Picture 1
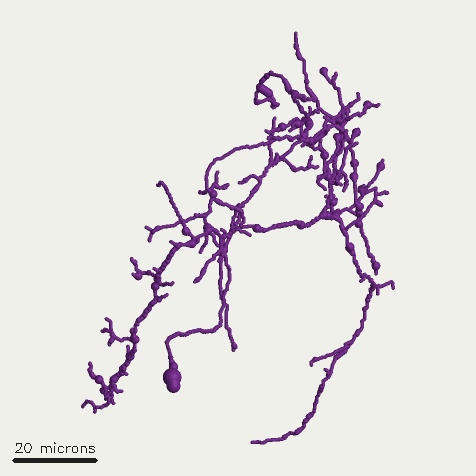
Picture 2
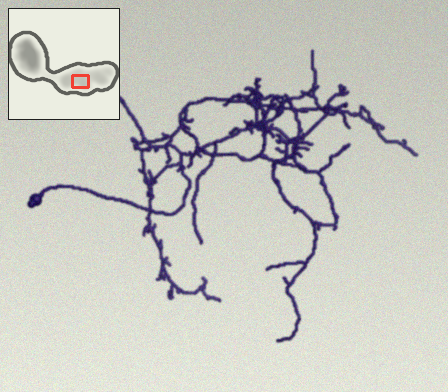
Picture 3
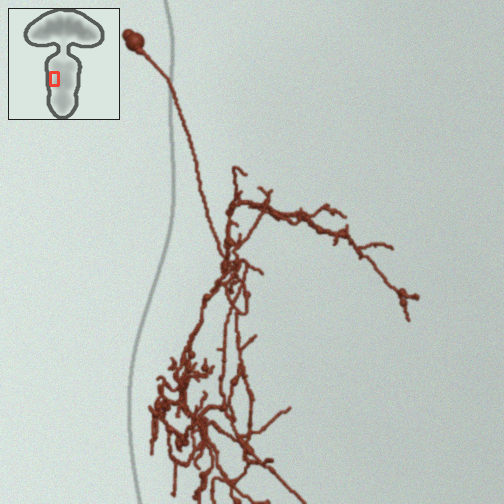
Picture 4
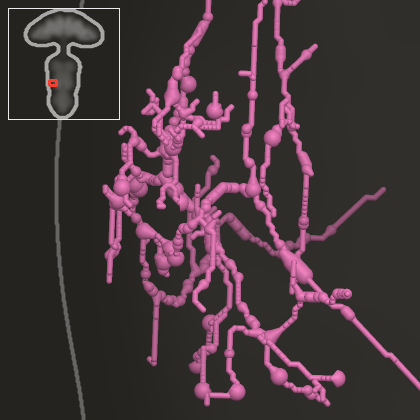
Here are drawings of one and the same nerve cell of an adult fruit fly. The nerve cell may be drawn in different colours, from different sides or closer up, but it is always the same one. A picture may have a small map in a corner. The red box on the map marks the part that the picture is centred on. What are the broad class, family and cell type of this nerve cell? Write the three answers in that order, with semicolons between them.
nerve-cord intrinsic neuron; hemilineage 16B; IN16B090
